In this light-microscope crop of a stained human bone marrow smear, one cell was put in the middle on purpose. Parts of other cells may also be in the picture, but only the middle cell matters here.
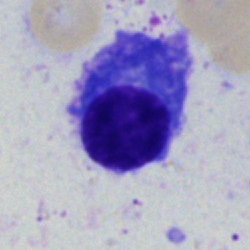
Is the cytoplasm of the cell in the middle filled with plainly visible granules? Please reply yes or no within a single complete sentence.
No, no visible granules are present in the cytoplasm of the cell.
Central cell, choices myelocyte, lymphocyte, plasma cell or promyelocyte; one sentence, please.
The middle of this crop is occupied by a plasma cell.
